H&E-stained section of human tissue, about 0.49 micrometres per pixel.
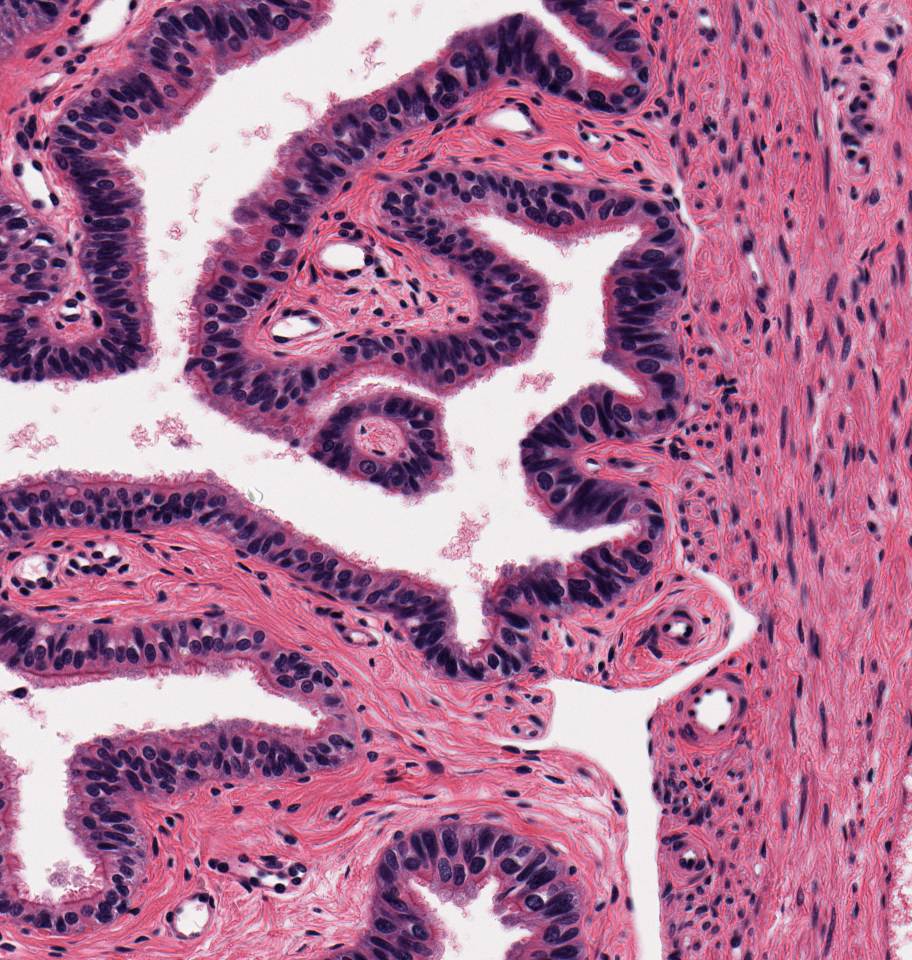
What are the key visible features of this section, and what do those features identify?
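Look first at the left and centre: branching mucosal folds, each covered by epithelium, reach into an irregular central lumen. Their lining is tall columnar, with elongated dark nuclei crowded so closely that it looks pseudostratified. Down the right edge, from top to bottom, runs a band of densely packed spindle cells and fibres. This is fallopian tube.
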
